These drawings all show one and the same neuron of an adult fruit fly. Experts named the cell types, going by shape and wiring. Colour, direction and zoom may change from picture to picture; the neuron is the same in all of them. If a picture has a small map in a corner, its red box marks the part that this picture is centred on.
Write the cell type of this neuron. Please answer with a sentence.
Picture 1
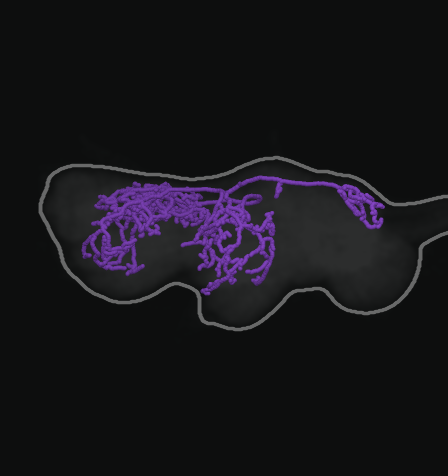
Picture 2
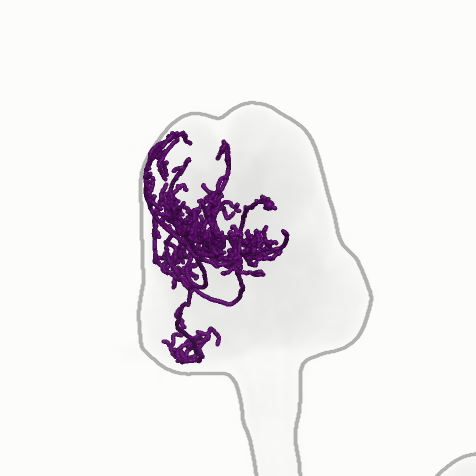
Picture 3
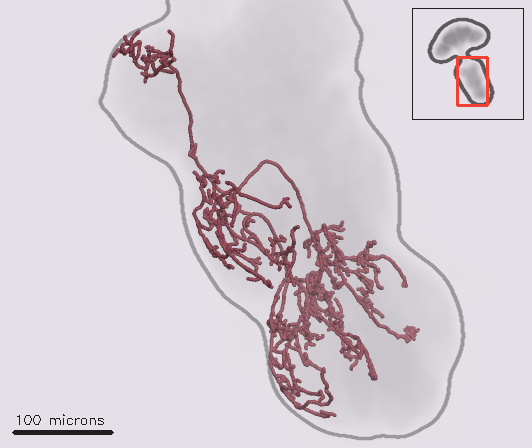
The cell type is IN27X004.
